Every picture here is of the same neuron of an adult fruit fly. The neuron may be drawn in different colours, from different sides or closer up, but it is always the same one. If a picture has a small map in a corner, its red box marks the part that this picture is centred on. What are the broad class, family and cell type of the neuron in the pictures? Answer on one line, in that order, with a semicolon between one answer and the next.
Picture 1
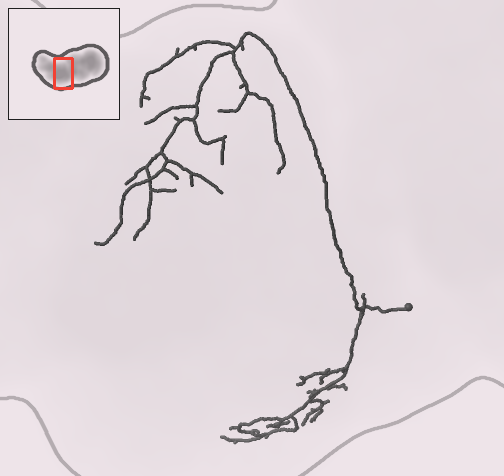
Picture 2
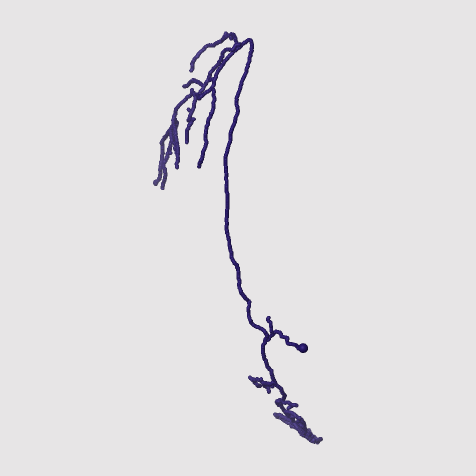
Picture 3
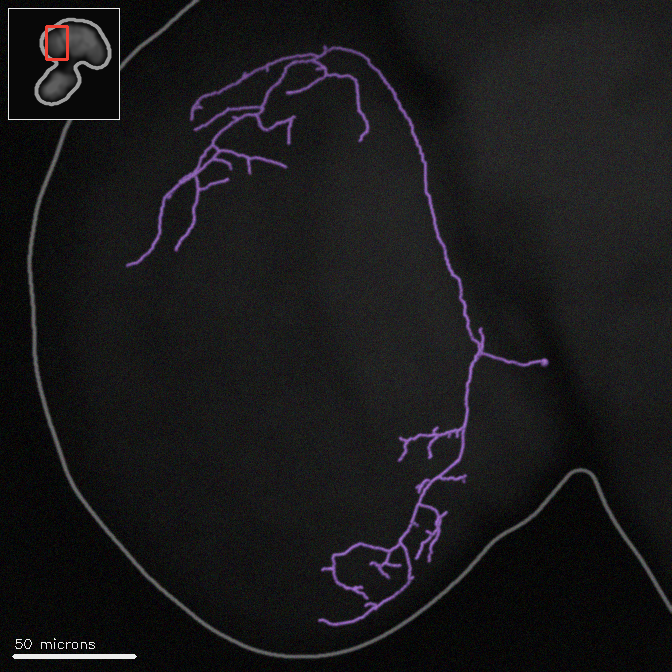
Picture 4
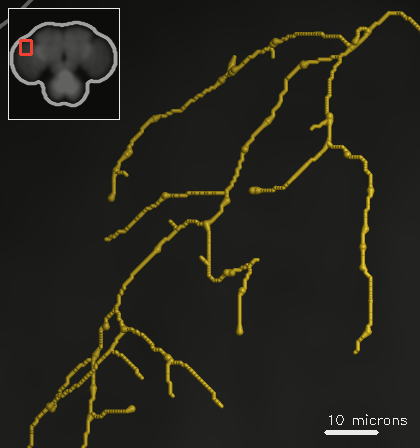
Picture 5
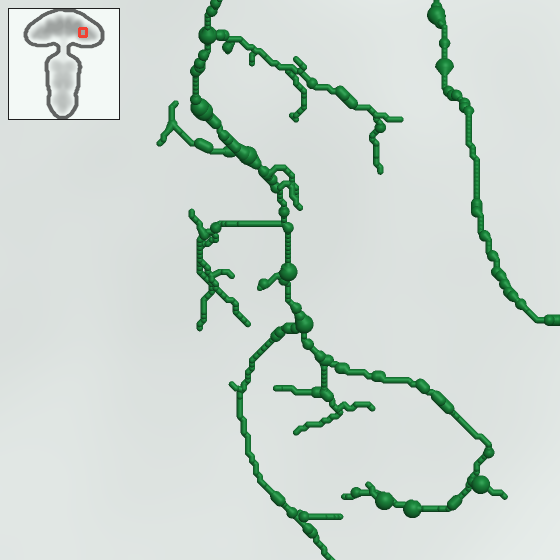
optic-lobe intrinsic neuron; Cm; Cm23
